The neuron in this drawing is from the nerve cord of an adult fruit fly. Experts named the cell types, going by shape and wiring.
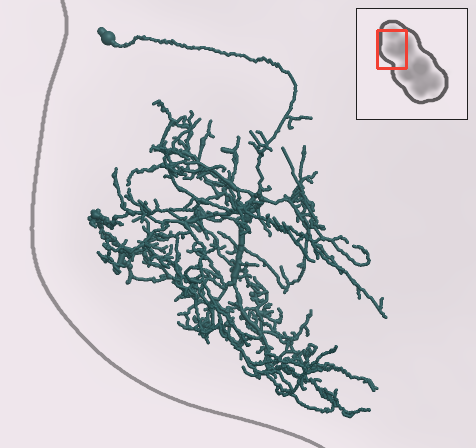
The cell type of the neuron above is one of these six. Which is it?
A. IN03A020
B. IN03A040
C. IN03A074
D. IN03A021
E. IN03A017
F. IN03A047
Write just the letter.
A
